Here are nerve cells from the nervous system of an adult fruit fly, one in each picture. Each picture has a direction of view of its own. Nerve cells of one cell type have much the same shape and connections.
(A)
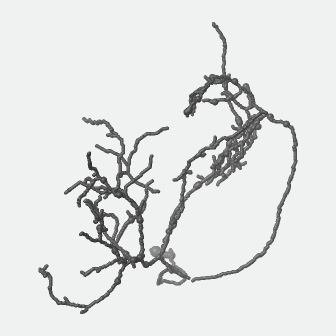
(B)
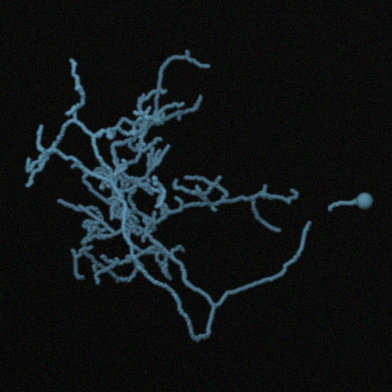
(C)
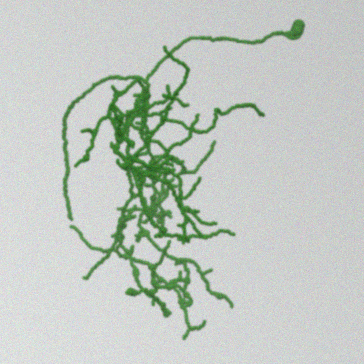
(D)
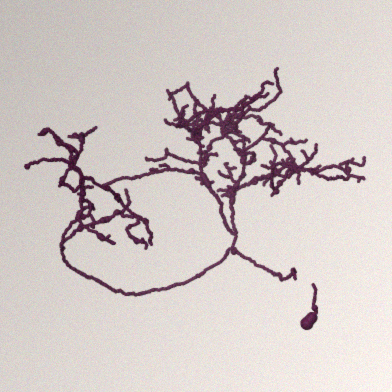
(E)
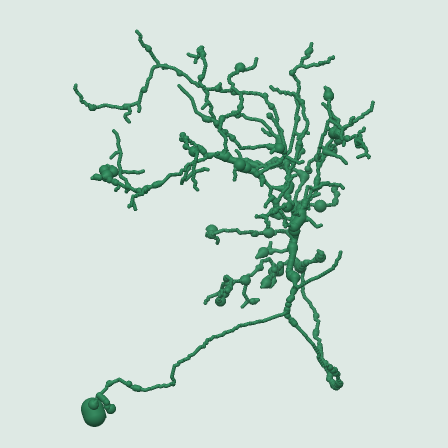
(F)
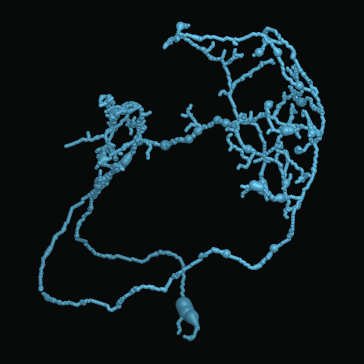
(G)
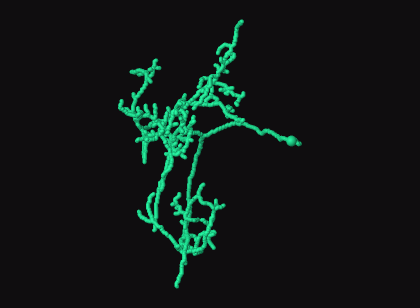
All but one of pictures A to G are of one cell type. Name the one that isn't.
F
